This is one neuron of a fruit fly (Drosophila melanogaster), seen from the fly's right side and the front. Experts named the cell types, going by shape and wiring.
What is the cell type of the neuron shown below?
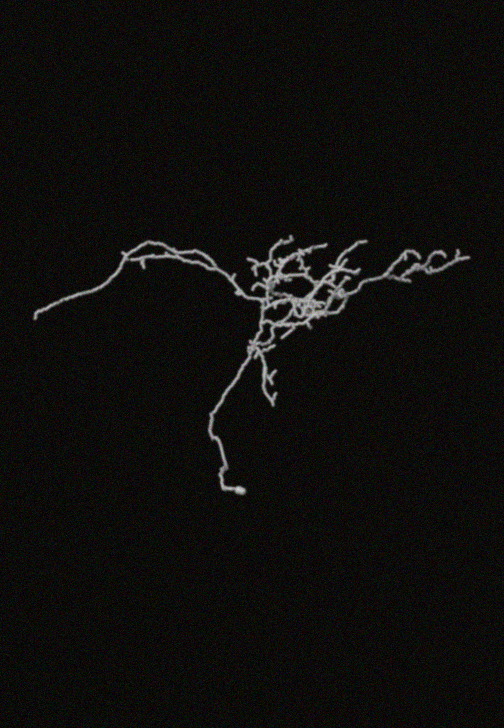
CB3873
